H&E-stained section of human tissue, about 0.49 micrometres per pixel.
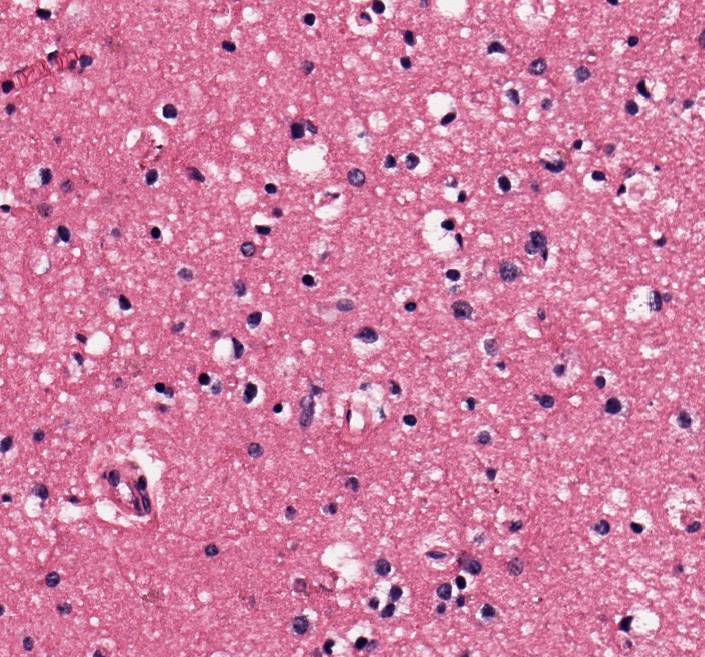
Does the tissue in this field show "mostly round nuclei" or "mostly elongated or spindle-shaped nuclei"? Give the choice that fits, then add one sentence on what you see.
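Mostly round nuclei. Most nuclei are small, round and dark blue.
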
